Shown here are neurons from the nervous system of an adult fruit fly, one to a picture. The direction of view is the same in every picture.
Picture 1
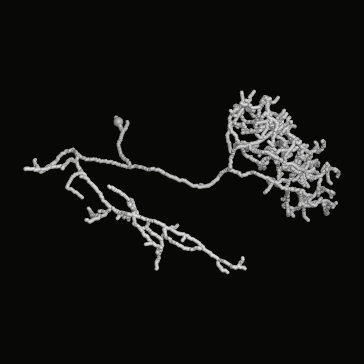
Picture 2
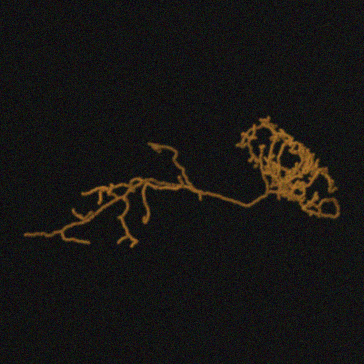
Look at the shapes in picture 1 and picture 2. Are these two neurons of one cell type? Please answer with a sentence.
They are of different cell types.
